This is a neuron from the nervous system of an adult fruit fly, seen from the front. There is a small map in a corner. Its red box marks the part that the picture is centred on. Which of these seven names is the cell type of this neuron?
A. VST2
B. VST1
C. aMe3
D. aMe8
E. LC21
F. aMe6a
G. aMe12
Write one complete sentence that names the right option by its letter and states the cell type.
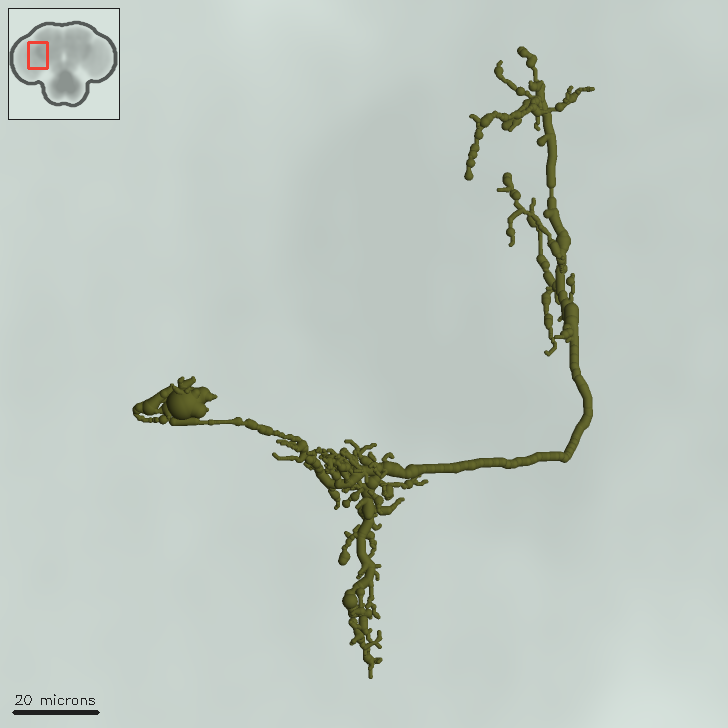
Option F states the cell type of the neuron, which is aMe6a.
